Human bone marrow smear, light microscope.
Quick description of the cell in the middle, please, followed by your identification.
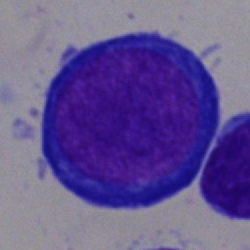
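The cytoplasm is deep blue and forms only a thin rim around the nucleus. It contains no visible granules and no visible vacuoles. The cell is a proerythroblast.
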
